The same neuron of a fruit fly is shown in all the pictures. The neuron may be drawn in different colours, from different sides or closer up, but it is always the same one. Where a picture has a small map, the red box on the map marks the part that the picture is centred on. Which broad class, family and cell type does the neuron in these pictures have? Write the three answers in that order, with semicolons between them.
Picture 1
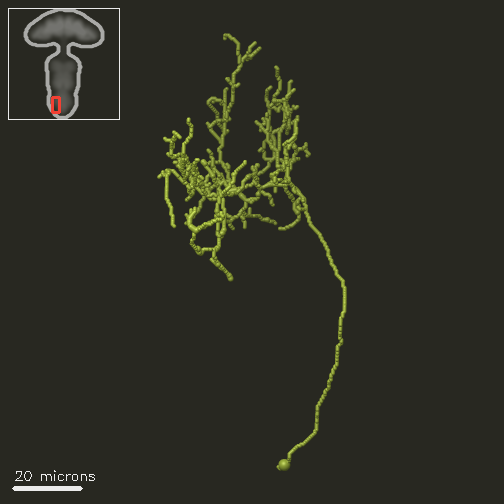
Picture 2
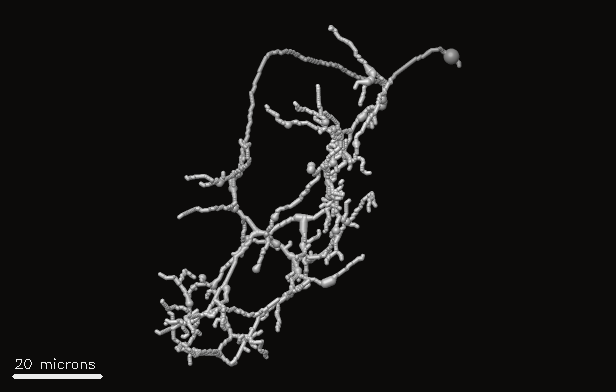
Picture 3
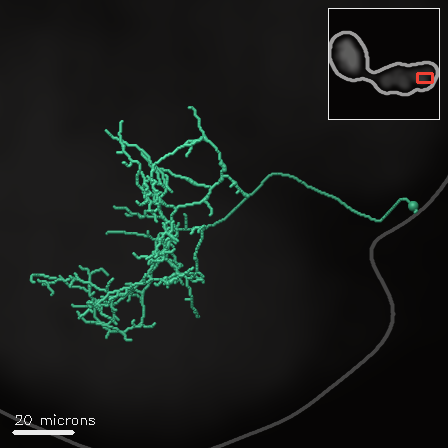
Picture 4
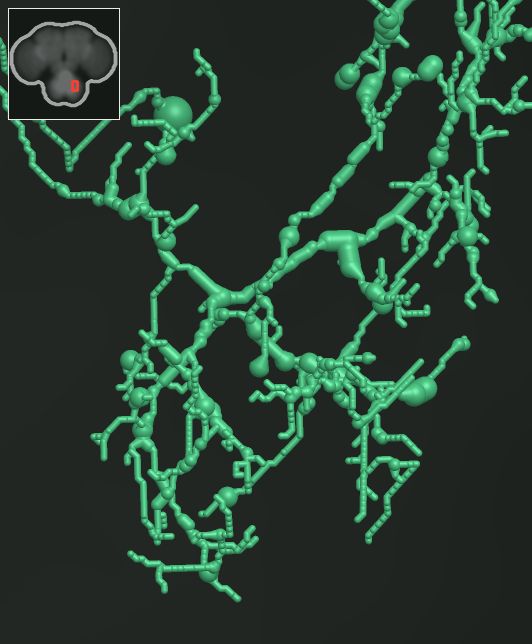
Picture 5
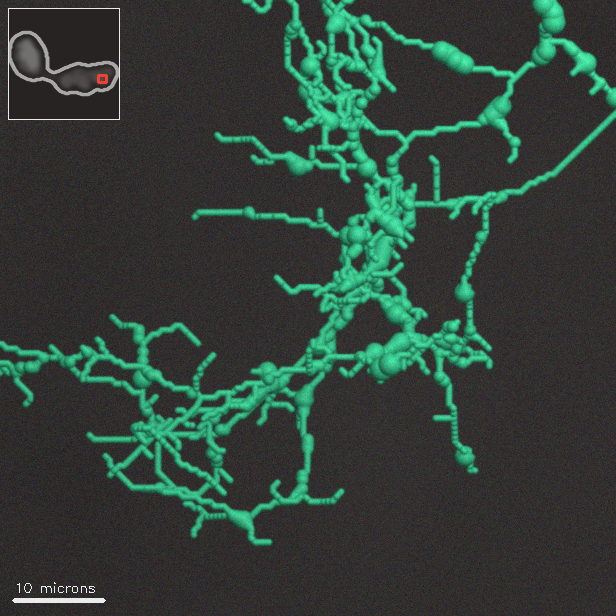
nerve-cord intrinsic neuron; hemilineage 20A.22A; IN20A.22A073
